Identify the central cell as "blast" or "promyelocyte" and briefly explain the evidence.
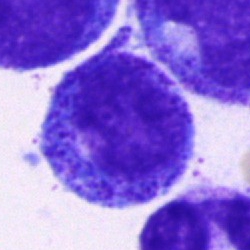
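The answer is promyelocyte, not blast. What decides it is the coarse dark purple granules scattered through the cytoplasm.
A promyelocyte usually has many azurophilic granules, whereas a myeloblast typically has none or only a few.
The cytoplasm forms a narrow bluish rim, widest on the left and lower-left side, with no clear vacuoles. The outline is round, its edge slightly rough and granular.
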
